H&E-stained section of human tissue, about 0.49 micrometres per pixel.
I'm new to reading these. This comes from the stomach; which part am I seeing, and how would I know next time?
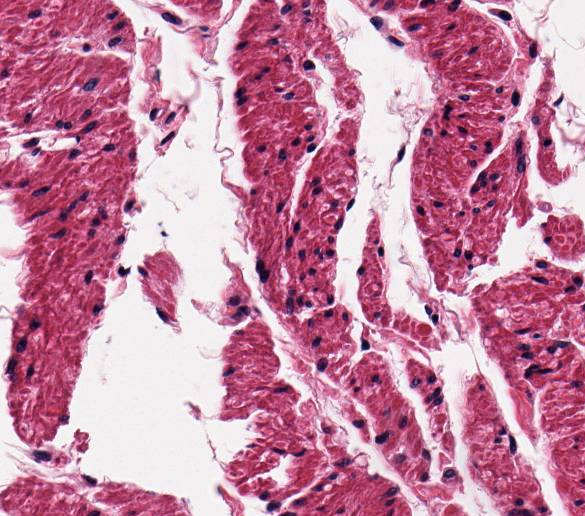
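The field shows smooth muscle, in separate elongated bundles of pink cells. Small, dark, oval to elongated nuclei lie scattered through the interior of the bundles, not lined up at their edges.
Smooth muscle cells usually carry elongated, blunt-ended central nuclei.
Wide white clefts dividing the bundles look like shrinkage or tearing in processing; no epithelium, glands or fat cells appear.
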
